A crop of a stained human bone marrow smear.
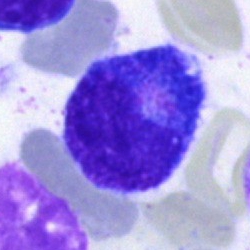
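Promyelocyte, the central cell in this stained human bone marrow smear; no distinct granules can be made out over it. Notice the several pale grey red cells resting against its edge. The picture is slightly blurred, so fine detail in the nucleus looks softened.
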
